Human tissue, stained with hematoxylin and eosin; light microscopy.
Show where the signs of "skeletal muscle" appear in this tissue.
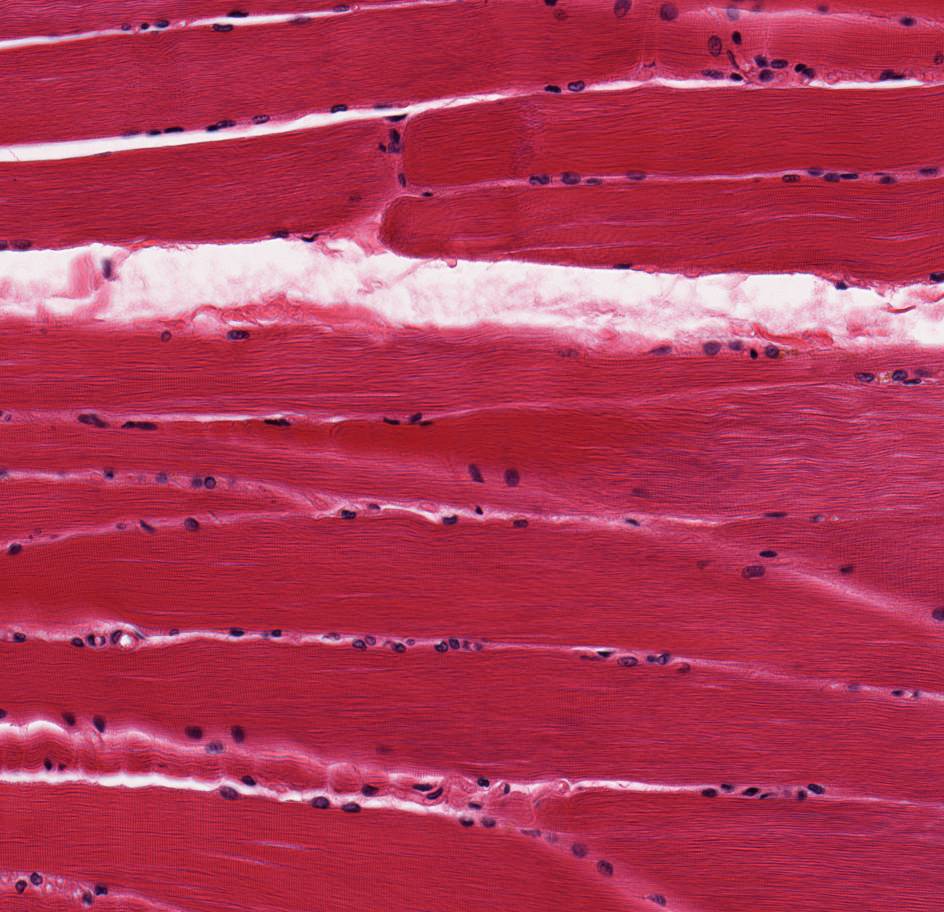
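Point one: the fibres run as separate, unbranched bands that do not join one another.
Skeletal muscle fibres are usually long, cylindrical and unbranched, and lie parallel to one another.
On this point, the picture fits skeletal muscle. Point two: fine cross-striations cross the deep red fibres at right angles to their length.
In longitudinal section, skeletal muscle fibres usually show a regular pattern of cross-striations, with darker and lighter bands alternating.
That is a second match with the name. Point three: the nuclei sit at the edges of the fibres rather than in their centres. Point four: most of those nuclei are small, dark and flattened, drawn out along the length of the fibre.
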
